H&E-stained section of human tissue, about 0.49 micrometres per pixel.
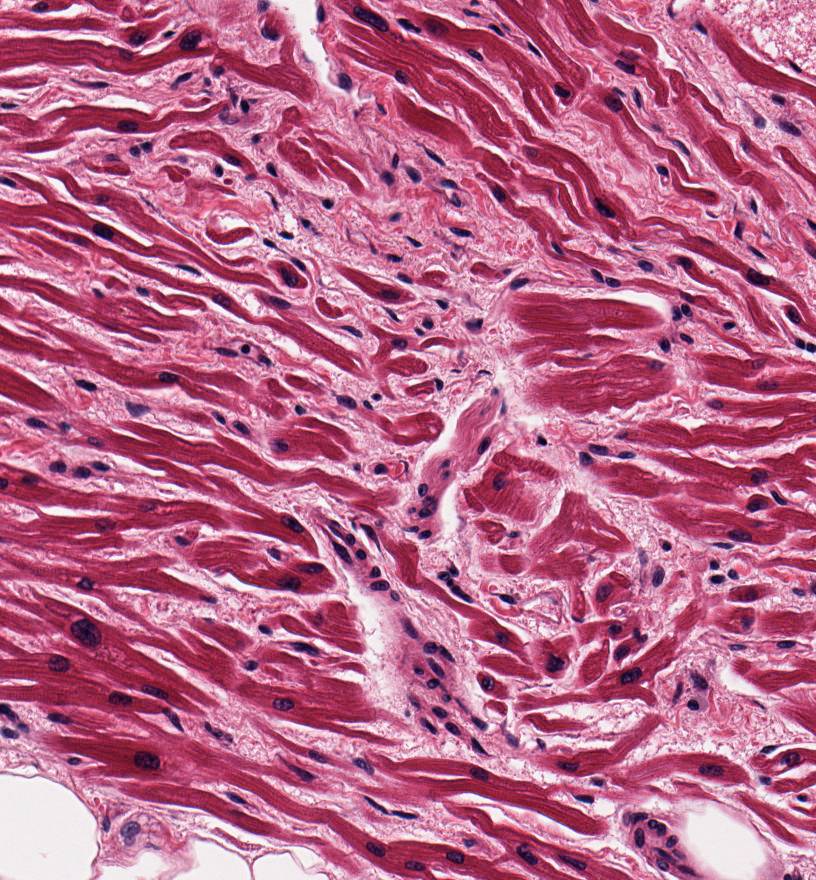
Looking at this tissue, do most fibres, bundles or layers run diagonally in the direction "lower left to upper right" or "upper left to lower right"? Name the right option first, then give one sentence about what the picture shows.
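Upper left to lower right. Most muscle fibres run diagonally from upper left toward lower right across the field.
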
